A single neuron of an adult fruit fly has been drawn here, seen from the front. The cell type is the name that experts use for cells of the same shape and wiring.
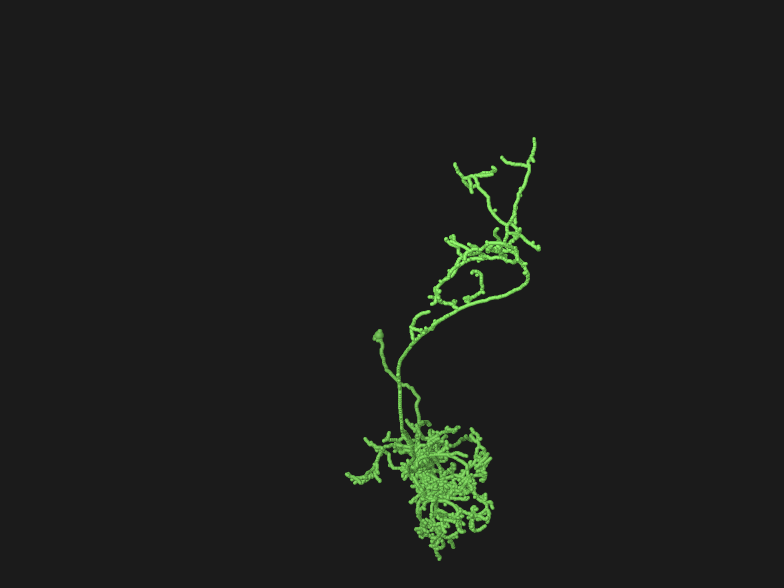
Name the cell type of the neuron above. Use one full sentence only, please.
As for cell type, this neuron is ANXXX057.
